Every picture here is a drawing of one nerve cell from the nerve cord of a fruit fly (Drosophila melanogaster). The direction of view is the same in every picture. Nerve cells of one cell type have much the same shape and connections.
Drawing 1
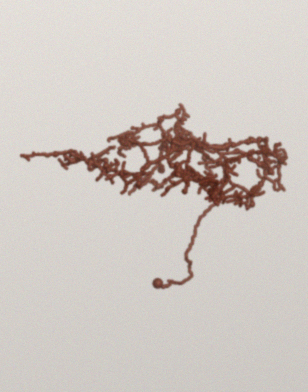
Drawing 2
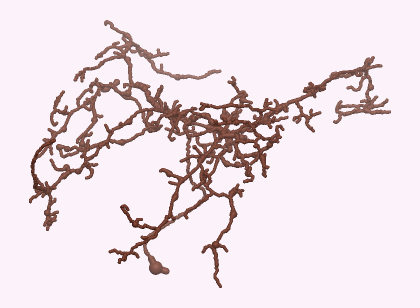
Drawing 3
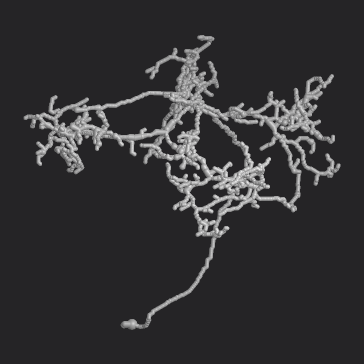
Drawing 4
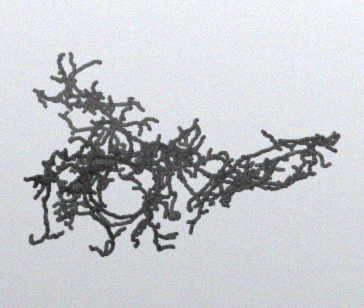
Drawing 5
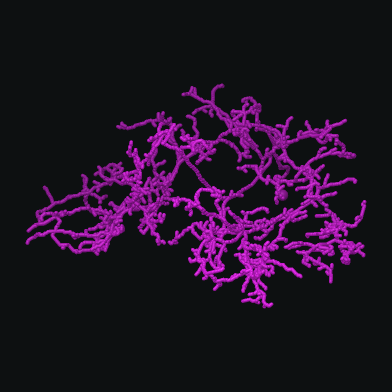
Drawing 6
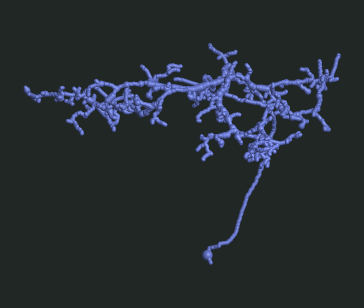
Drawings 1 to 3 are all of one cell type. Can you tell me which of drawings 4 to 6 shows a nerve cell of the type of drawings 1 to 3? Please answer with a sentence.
Drawing 6 is of the same cell type.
